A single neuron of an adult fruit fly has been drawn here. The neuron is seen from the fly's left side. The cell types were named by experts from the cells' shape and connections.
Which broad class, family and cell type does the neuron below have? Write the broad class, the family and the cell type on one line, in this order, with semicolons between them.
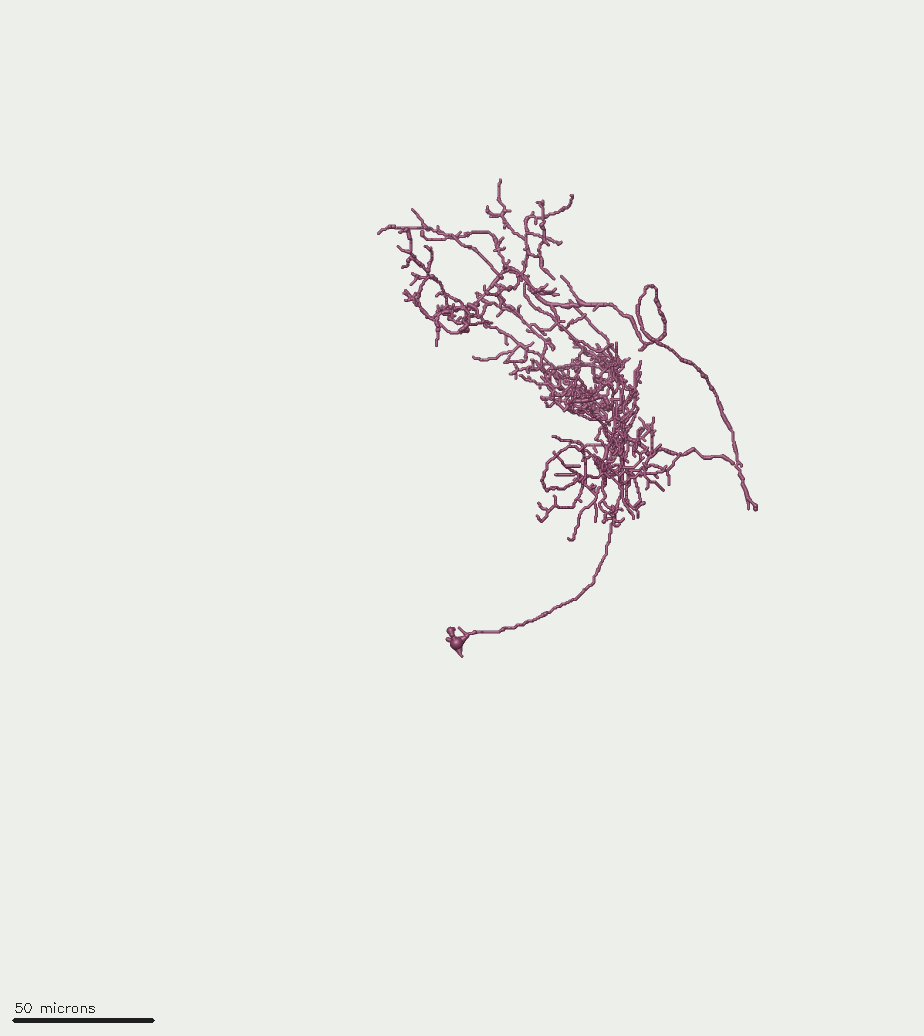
central-brain intrinsic neuron; LoVP; LoVP97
